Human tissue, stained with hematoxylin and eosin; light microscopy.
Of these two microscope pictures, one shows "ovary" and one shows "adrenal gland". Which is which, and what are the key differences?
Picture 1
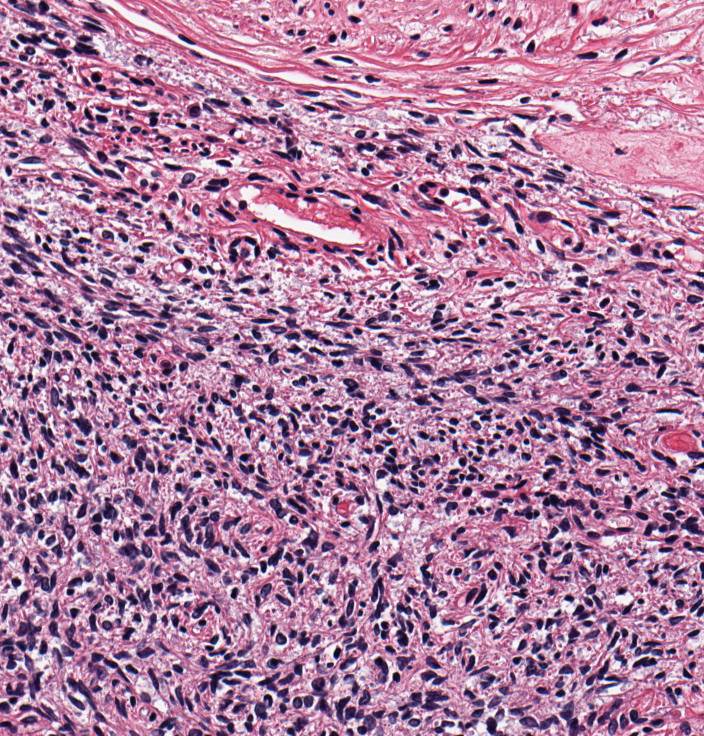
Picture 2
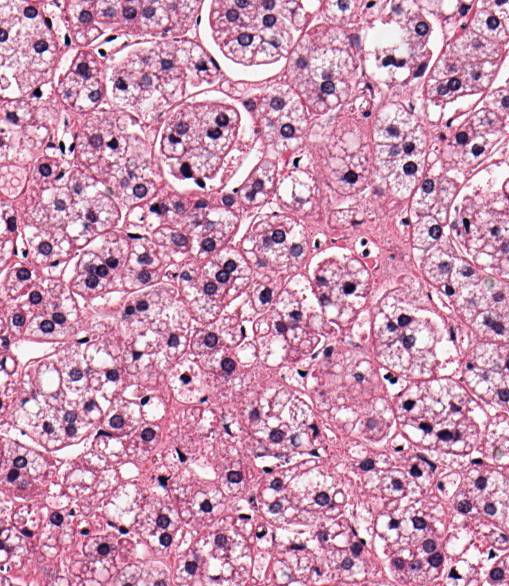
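Take picture 1 as ovary and picture 2 as adrenal gland. Now notice the cells in picture 1: mostly spindle to oval, with dark, hyperchromatic nuclei that look crowded because the cytoplasm is scant and poorly defined. In the dense lower two-thirds they lie in haphazard, interlacing short bundles. Compare picture 2, where the cells have abundant pale cytoplasm filled with many small clear vacuoles, and delicate pink strands carrying flattened, elongated nuclei partition the nests.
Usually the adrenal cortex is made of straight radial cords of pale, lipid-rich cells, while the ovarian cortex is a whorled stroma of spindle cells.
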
